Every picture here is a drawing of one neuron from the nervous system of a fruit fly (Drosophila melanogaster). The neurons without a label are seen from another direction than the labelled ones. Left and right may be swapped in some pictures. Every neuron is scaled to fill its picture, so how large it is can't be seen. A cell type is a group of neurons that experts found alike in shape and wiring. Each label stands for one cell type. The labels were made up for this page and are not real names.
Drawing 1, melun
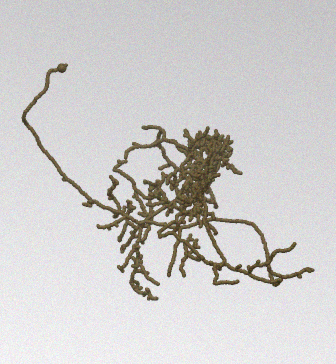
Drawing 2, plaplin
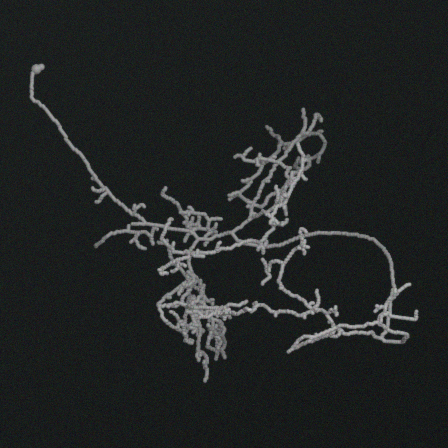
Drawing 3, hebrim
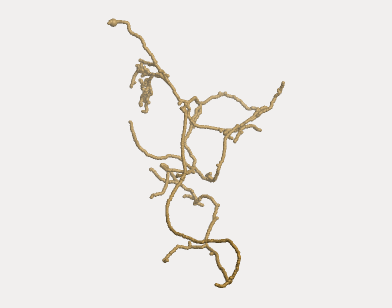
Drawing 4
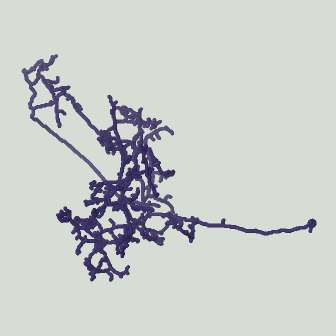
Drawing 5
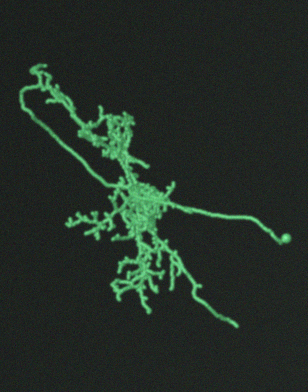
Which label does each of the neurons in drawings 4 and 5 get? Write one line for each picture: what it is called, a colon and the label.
4: plaplin
5: melun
